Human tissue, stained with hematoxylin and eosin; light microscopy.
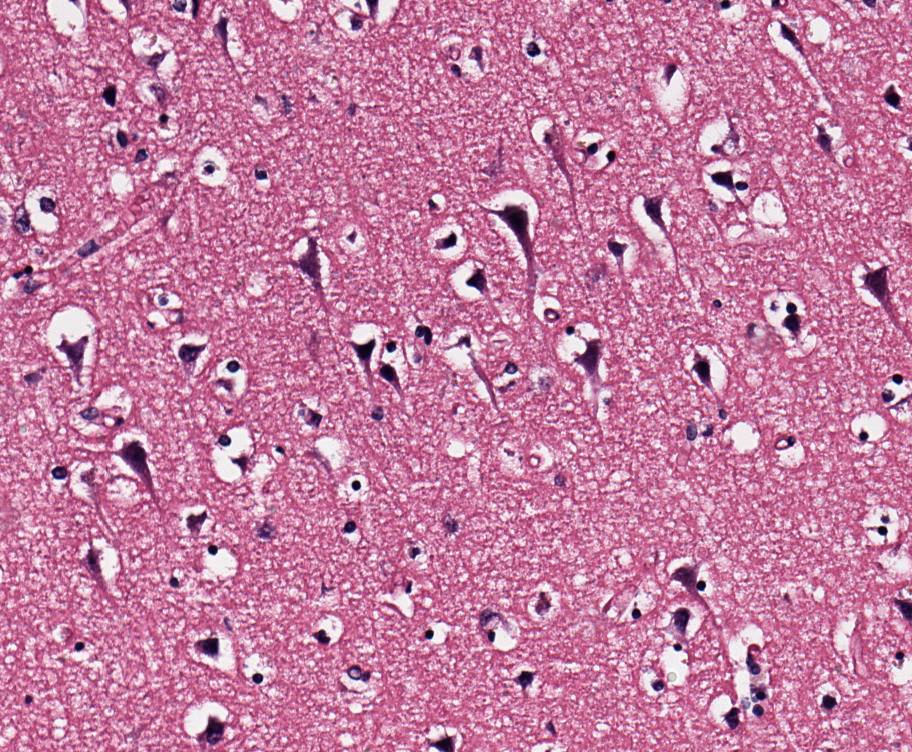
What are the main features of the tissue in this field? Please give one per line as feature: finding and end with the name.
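Background: finely granular, pink, fibrillary neuropil filling the field
Neurons: pyramidal, with triangular cell bodies, scattered throughout
Glia: many small, round, dark nuclei among the neurons
Absent: epithelium, glands, fat
Name: cerebral cortex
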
